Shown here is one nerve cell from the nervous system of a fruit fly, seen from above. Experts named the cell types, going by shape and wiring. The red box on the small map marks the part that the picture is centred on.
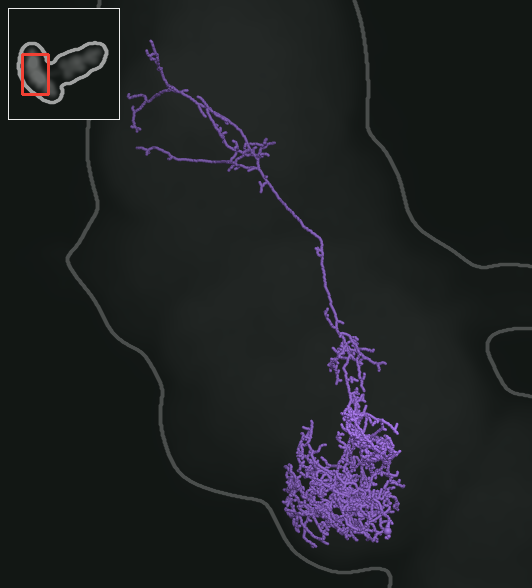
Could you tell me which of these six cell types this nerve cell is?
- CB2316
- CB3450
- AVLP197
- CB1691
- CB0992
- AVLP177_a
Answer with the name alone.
CB0992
